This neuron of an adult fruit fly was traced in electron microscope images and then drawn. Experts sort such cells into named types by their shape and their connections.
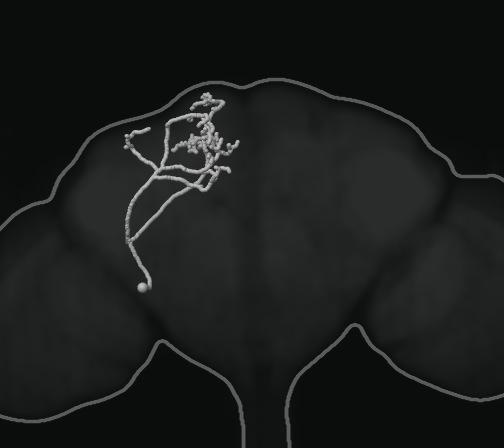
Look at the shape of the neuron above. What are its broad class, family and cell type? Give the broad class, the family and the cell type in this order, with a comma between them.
central-brain intrinsic neuron, hemilineage VLPl&p1_posterior, SMP573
